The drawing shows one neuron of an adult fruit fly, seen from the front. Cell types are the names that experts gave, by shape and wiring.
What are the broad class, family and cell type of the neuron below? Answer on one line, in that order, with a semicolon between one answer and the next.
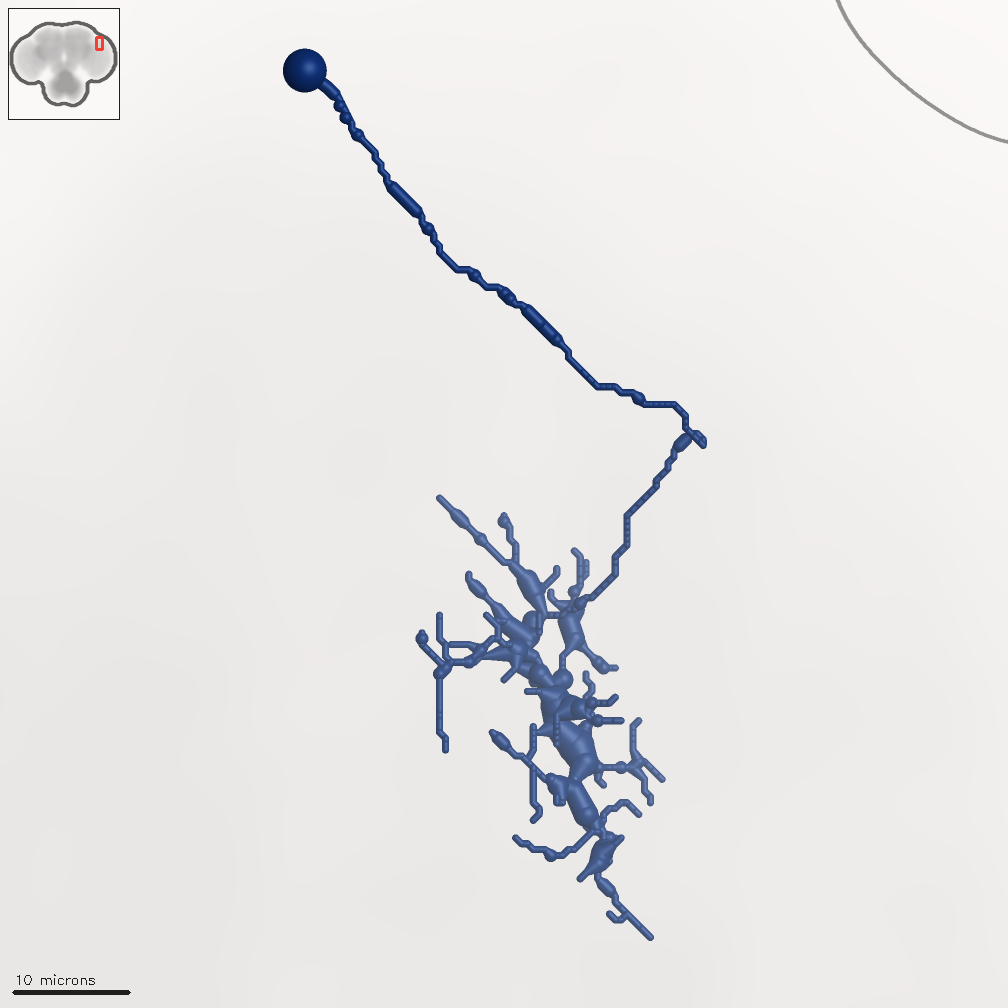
optic-lobe intrinsic neuron; Dm; Dm8a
